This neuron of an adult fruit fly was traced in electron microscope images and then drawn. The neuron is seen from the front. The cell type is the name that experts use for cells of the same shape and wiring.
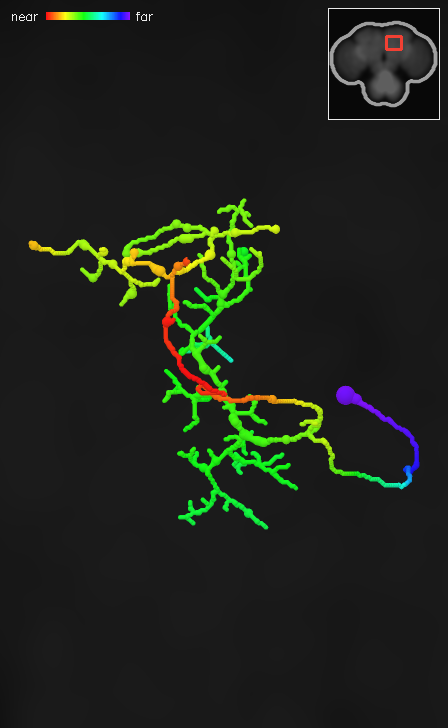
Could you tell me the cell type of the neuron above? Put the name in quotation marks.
"CL292"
